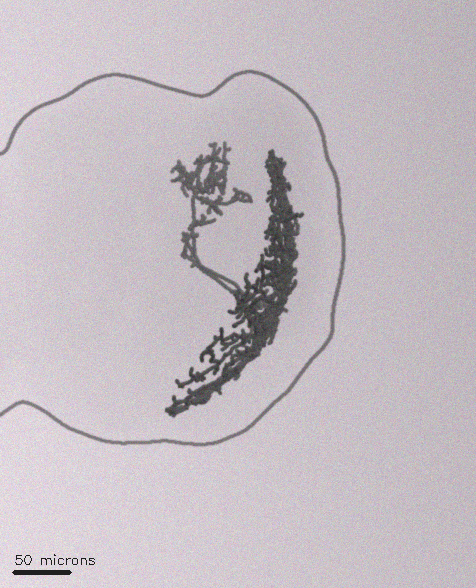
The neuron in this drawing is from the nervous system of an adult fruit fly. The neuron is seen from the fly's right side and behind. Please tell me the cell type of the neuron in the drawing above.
MeVP29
